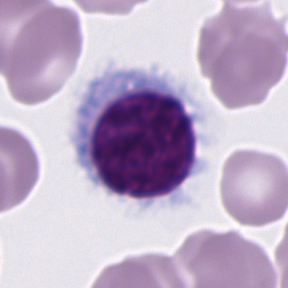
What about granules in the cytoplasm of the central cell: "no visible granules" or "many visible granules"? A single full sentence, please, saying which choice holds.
No granules can be seen in the cytoplasm of this cell.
